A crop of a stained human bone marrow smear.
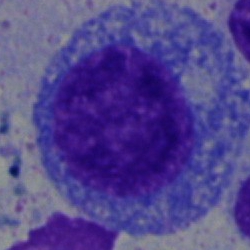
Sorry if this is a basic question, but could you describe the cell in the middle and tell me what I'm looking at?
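Look at the edge first: round, but slightly fuzzy and uneven. Blue cytoplasm rims the nucleus all round, wider on the right than on the left. Its texture is mottled, with no distinct pink or purple granules. This one is a promyelocyte.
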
